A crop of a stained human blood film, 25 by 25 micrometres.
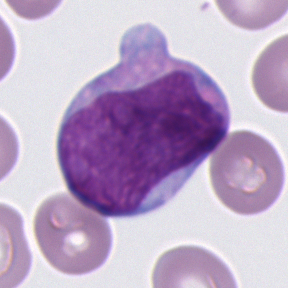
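Atypical promyelocyte: a single rounded bleb of cytoplasm protrudes from the top of the cell, which measures about 17 by 14 micrometres. Its nucleus, about 15 by 10 micrometres, fills about 70% of the cell's area and sits off-centre toward the lower left. See how irregular the nucleus is, with a notch along its upper right edge. The chromatin is finely stippled, without coarse dark clumps.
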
